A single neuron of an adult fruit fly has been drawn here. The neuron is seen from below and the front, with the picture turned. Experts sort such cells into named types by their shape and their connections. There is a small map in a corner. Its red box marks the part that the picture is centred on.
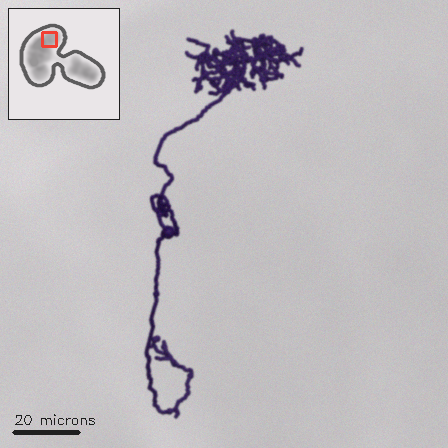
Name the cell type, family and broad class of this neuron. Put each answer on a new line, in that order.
MeLo7
MeLo
optic-lobe intrinsic neuron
